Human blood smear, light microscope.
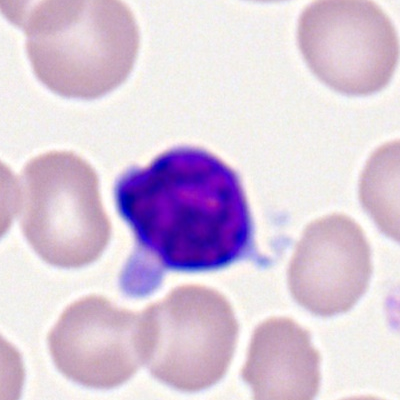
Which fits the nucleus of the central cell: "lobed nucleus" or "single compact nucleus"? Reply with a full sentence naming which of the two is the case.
There is one compact round, oval or kidney-shaped nucleus in this cell.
